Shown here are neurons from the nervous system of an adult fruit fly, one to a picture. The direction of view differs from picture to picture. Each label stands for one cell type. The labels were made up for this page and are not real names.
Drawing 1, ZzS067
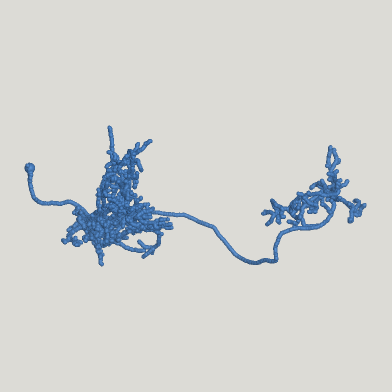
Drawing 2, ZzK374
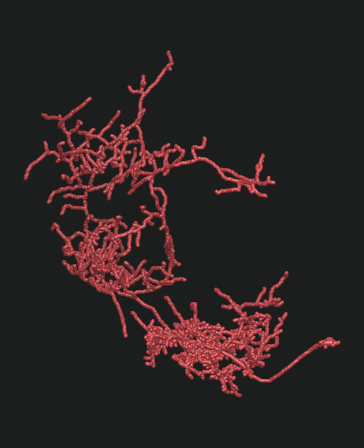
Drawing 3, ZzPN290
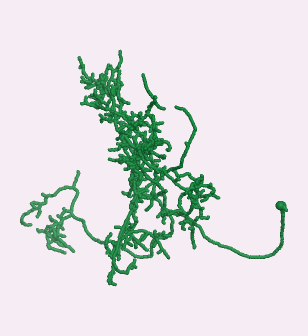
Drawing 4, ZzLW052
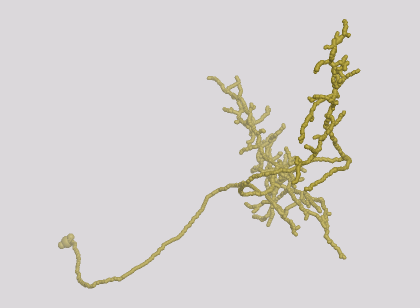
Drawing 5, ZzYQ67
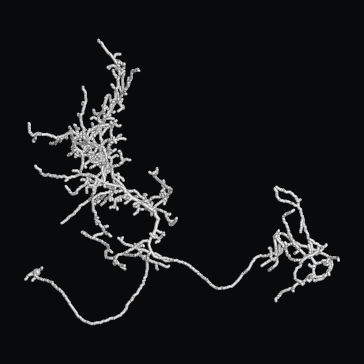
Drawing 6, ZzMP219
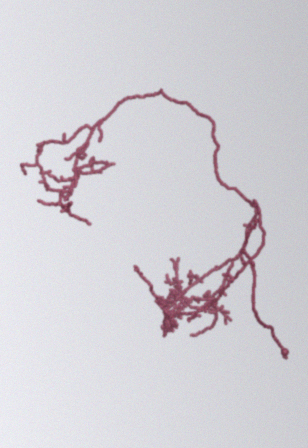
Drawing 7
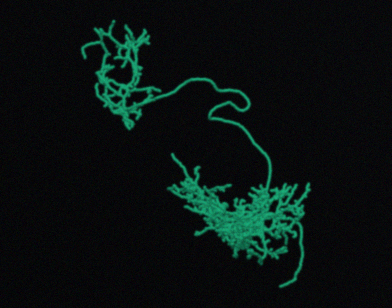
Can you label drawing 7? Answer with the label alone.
ZzS067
